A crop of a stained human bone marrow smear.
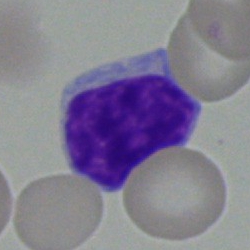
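Lymphocyte; central cell, stained human bone marrow smear, light microscope. Nucleus a single unlobed mass filling most of the cell. Chromatin dark purple, coarsely clumped, paler patches between clumps. Cytoplasm widest along upper edge.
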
